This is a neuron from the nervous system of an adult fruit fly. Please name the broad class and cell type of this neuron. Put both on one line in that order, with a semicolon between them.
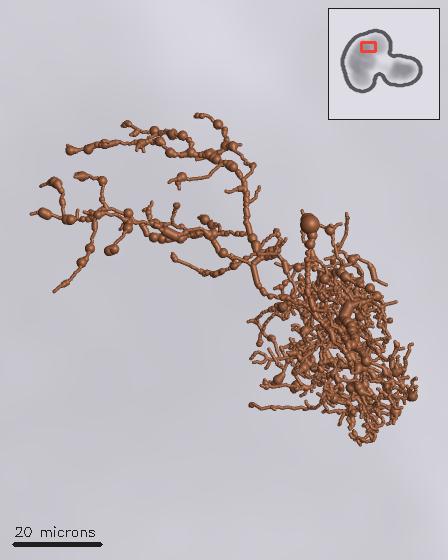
central-brain intrinsic neuron; PVLP085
